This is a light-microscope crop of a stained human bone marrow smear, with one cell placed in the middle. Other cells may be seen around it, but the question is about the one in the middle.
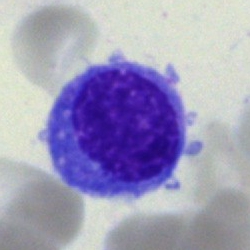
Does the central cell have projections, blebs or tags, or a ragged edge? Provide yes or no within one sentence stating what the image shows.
Yes, the cell's outline is ragged or frayed, or carries projections, blebs or tags.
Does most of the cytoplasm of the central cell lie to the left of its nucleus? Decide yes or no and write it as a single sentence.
Yes, the nucleus of this cell lies toward the right.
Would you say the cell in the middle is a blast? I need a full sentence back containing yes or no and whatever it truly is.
Yes, a blast occupies the middle of the crop.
